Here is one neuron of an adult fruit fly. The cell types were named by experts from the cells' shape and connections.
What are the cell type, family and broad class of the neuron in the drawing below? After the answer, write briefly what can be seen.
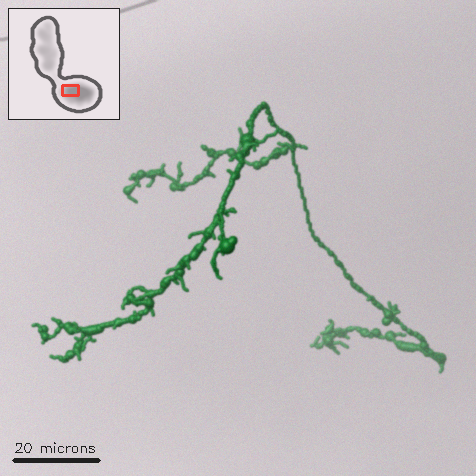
It is of cell type TmY9b. The family is TmY. It is an optic-lobe intrinsic neuron. The cell body is in the middle of the picture. By the scale bar it is about 95 microns wide in this view. Dozens of branch ends can be seen.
